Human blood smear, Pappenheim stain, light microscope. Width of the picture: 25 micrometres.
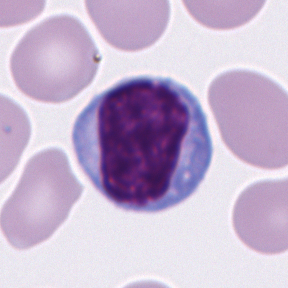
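Typical lymphocyte in a stained smear of human peripheral blood. The round, smooth cell is about 12 micrometres across, about 1.5 times as wide as a red cell lying whole in the same picture. The nucleus is a single unlobed mass of about 11 by 8 micrometres, filling about 60% of the cell's area. Its chromatin is dark purple and coarsely clumped, and the cytoplasm is pale blue.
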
